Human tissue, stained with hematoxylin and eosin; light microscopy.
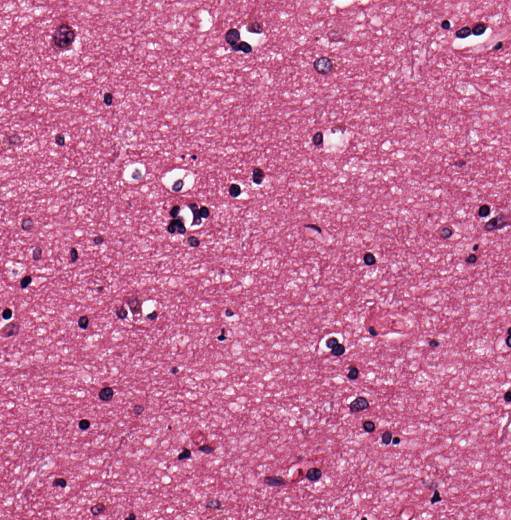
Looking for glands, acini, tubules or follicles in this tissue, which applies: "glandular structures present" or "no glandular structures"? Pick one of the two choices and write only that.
No glandular structures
